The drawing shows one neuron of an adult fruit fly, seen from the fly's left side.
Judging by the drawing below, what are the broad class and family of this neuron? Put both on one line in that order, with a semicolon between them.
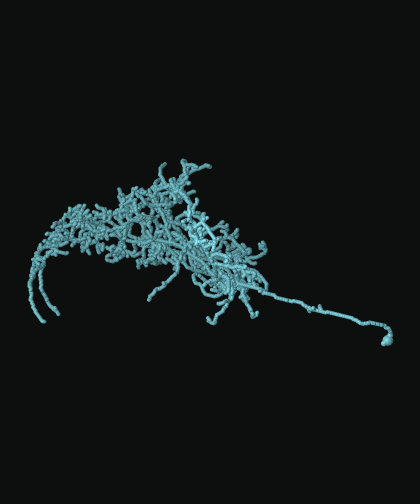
central-brain intrinsic neuron; hemilineage SMPpv2_dorsal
